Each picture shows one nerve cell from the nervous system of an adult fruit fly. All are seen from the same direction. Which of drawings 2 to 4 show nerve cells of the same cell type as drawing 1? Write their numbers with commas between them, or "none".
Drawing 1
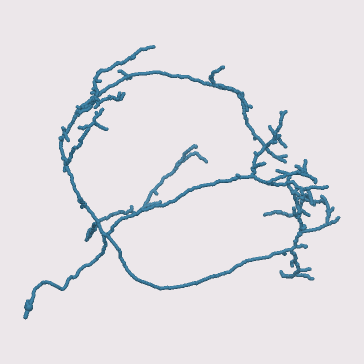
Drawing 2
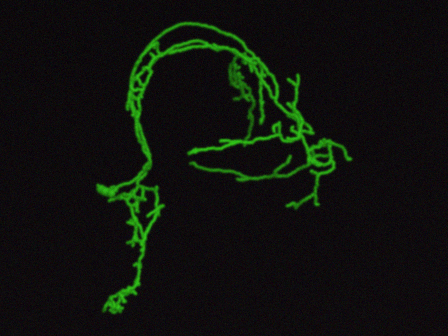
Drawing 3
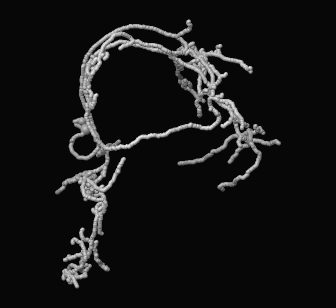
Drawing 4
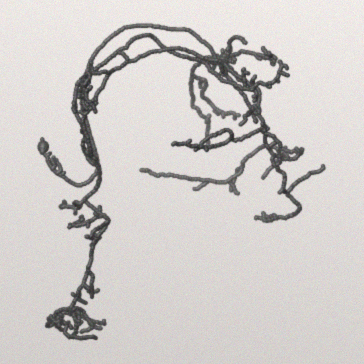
none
